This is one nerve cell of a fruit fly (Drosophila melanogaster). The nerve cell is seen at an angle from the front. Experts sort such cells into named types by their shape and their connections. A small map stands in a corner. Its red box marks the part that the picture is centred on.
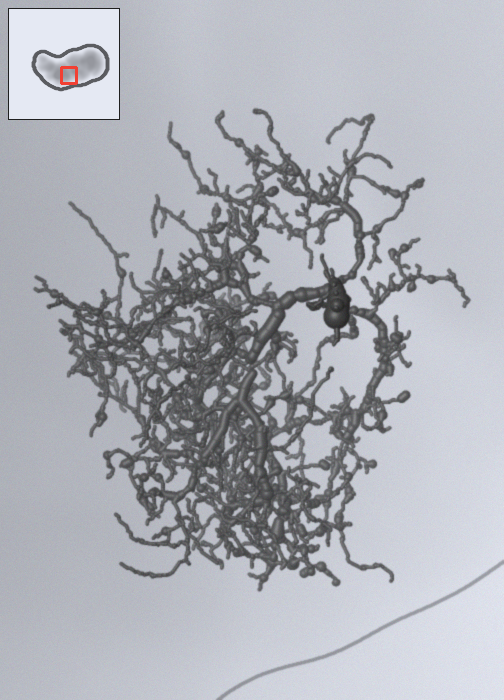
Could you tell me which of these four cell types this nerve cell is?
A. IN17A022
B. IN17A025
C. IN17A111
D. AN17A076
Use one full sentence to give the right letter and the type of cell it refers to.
Here the nerve cell is of cell type IN17A022, corresponding to option A.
